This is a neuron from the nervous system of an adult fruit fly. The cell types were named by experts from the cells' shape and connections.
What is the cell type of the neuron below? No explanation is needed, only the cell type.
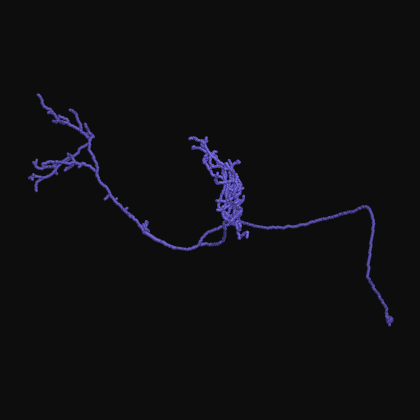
FB1F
